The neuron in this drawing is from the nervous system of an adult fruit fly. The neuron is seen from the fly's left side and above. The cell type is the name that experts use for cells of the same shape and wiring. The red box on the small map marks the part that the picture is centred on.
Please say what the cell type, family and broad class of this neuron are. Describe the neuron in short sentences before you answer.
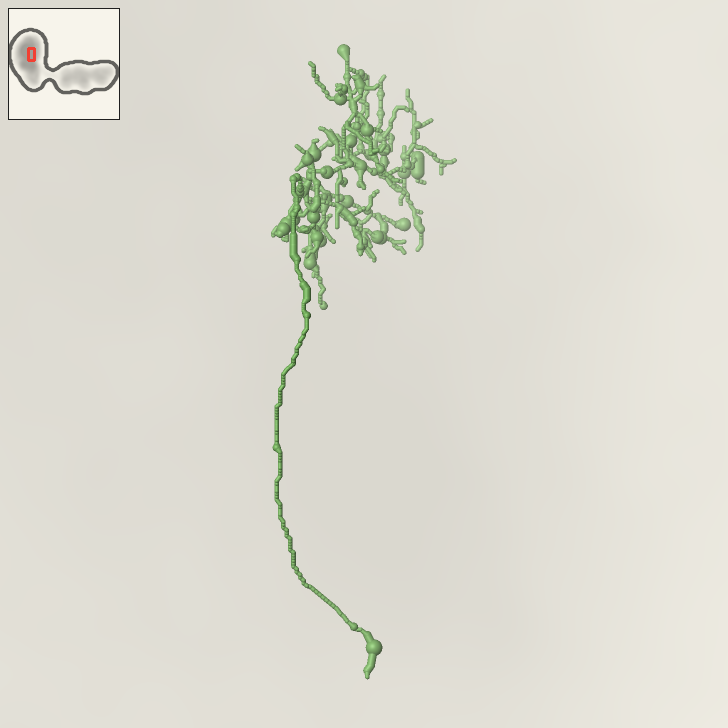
The cell body is at the bottom of the picture. The picture shows dozens of branch ends. Its cell type is Li22. The family is Li. Its broad class is optic-lobe intrinsic neuron.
